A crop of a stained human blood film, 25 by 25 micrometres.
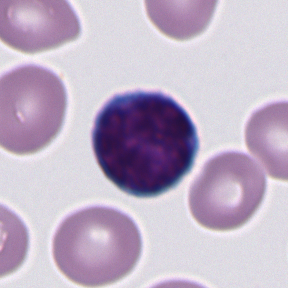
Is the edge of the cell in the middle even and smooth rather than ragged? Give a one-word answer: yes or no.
Yes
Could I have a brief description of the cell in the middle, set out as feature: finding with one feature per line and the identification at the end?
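Nucleus: single unlobed mass
Chromatin: dark purple, coarsely clumped
Nucleoli: none seen
Vacuoles: none visible in the cell
Name: typical lymphocyte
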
